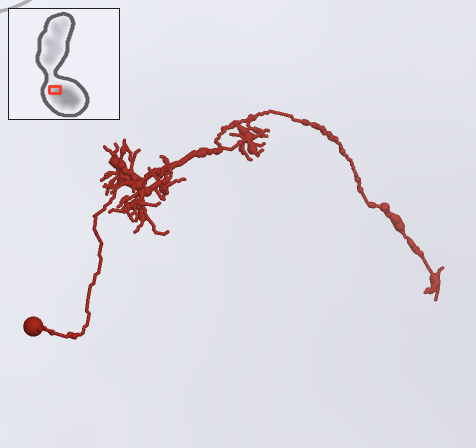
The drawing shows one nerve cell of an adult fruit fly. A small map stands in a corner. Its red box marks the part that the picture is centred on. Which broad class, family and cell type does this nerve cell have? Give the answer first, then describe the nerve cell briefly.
This is an optic-lobe intrinsic neuron. Its family is Tm. The cell type is Tm4. The cell body is at the lower left of the picture. The picture shows dozens of branch ends.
